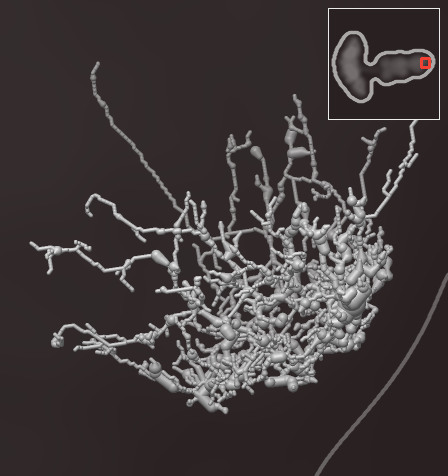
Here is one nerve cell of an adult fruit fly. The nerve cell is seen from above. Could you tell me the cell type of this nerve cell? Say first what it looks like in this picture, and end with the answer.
It lies in the nerve cord. In this view it is about as wide as it is tall. This is a nerve-cord intrinsic neuron. Its cell type is INXXX271.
